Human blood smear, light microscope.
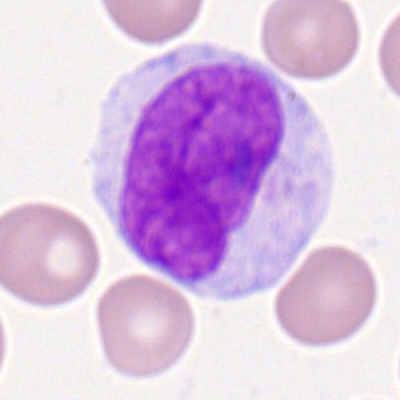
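Monocyte (centre). The outline is roughly round, faintly ragged along the left side. Purple, coarsely clumped chromatin shows lighter spaces between the clumps. A few fine pinkish granules lie scattered in the cytoplasm, which shows no vacuoles.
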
